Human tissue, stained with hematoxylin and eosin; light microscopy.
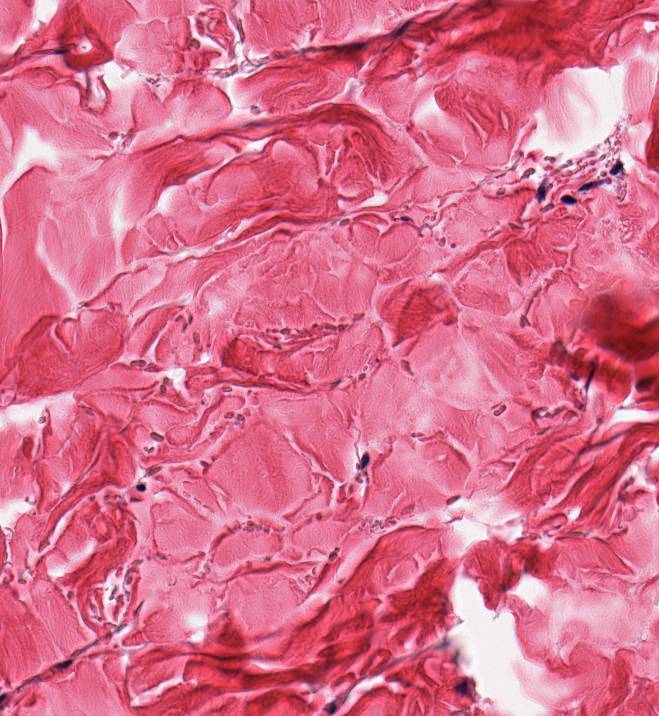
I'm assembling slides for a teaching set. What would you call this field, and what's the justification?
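Dermis throughout. Closely packed irregular pink-red eosinophilic profiles fill it, parted by thin pale clefts. Nuclei sparse, small, dark, elongated, between profiles, not within. No epithelium, fat or glands.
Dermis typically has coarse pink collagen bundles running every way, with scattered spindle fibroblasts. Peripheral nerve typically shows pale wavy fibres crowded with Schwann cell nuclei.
Sparse nuclei separate this from nerve.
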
